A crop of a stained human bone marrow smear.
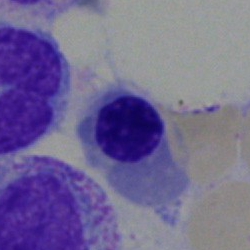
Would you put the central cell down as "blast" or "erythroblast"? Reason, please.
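I'd say erythroblast. The chromatin here is dense, dark purple and coarsely clumped.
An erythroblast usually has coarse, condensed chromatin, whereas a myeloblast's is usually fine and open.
Otherwise, the outline is irregular, and the nucleus sits eccentrically up top, with most of the pale greyish blue cytoplasm below it, tapering out toward the lower right.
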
